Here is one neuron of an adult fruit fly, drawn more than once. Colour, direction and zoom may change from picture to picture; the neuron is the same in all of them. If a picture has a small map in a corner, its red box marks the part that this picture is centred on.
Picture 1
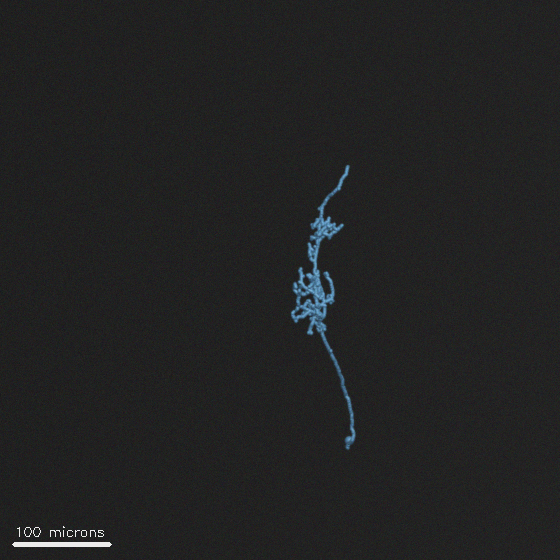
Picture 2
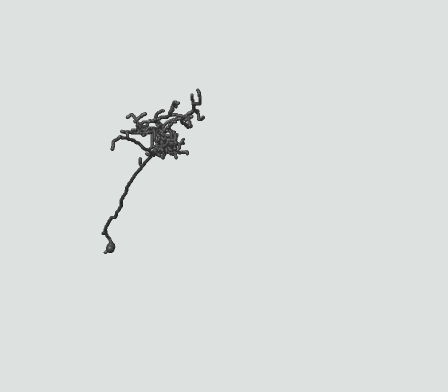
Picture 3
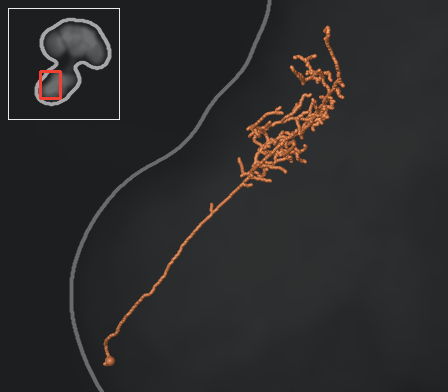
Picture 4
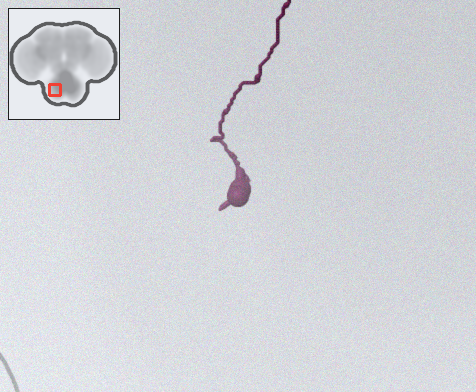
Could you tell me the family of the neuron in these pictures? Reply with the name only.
hemilineage 16B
